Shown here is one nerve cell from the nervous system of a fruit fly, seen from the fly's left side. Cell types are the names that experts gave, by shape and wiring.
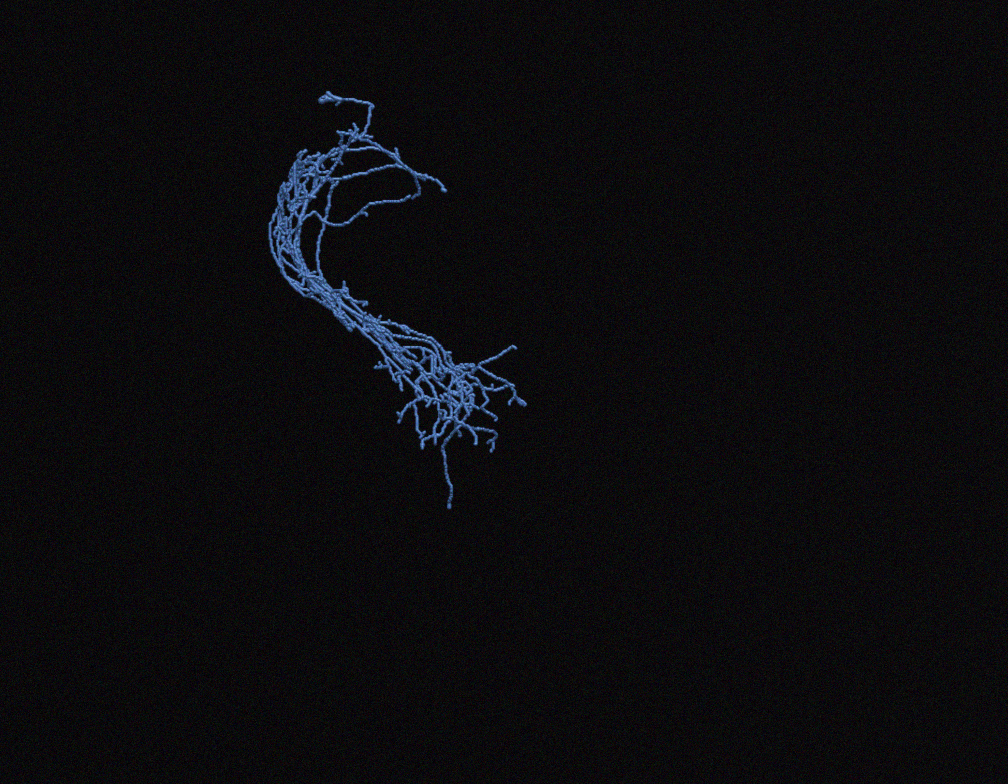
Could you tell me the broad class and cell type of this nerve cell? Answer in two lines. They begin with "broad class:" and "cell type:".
broad class: central-brain intrinsic neuron
cell type: LAL007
